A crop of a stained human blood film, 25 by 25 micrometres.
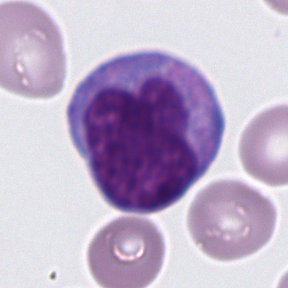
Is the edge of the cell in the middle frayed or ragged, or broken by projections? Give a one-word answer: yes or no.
No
